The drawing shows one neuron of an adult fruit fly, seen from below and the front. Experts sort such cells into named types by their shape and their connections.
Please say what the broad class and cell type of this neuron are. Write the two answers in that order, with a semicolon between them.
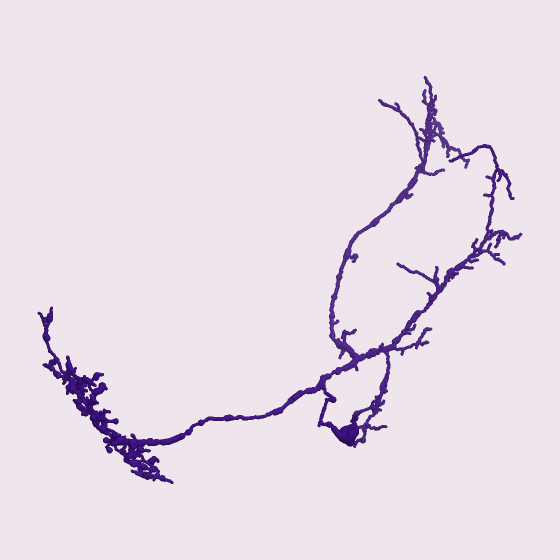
central-brain intrinsic neuron; GNG527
